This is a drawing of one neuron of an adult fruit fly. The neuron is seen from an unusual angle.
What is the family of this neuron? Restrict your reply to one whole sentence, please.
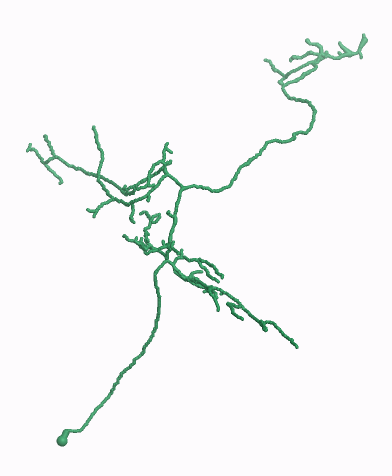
The neuron is filed under family hemilineage 06A.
